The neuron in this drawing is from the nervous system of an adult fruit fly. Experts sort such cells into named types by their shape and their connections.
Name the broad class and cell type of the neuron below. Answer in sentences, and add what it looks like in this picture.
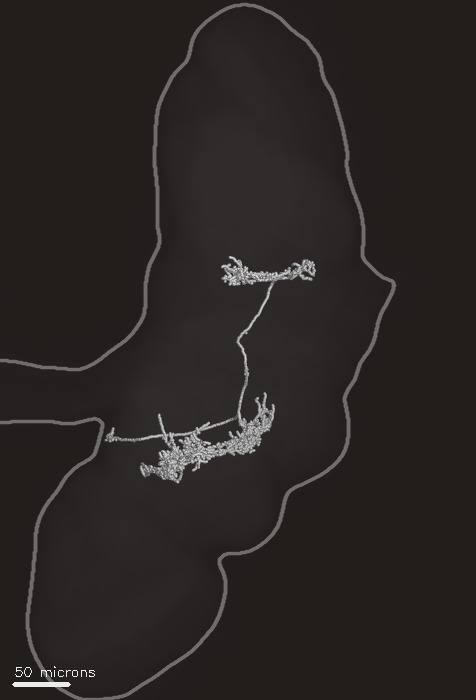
It is a central-brain intrinsic neuron. Its cell type is LAL138. From top to bottom in the picture it spans about 200 microns. As drawn here it is about as wide as it is tall.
